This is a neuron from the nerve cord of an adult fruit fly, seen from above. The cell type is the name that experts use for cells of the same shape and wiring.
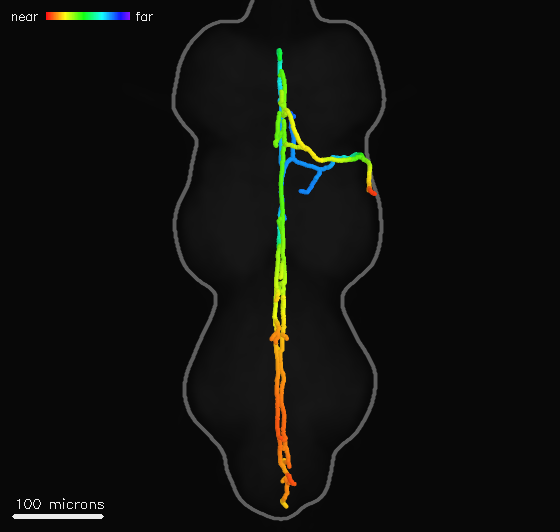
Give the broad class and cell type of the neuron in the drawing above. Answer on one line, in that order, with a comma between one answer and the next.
sensory neuron entering the nerve cord, SNxx31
